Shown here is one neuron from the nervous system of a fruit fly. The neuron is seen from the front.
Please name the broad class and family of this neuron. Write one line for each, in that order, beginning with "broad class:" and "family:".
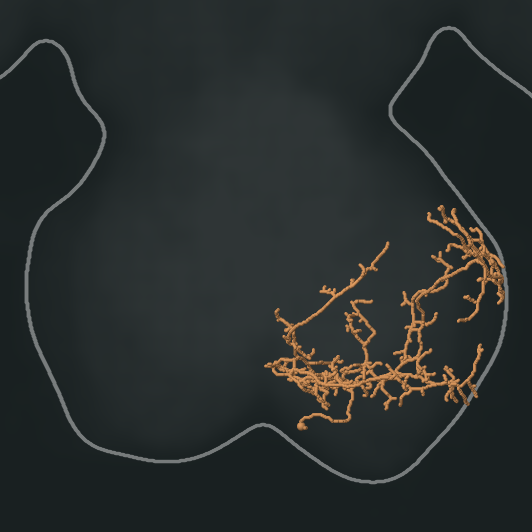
broad class: nerve-cord intrinsic neuron
family: hemilineage 04B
